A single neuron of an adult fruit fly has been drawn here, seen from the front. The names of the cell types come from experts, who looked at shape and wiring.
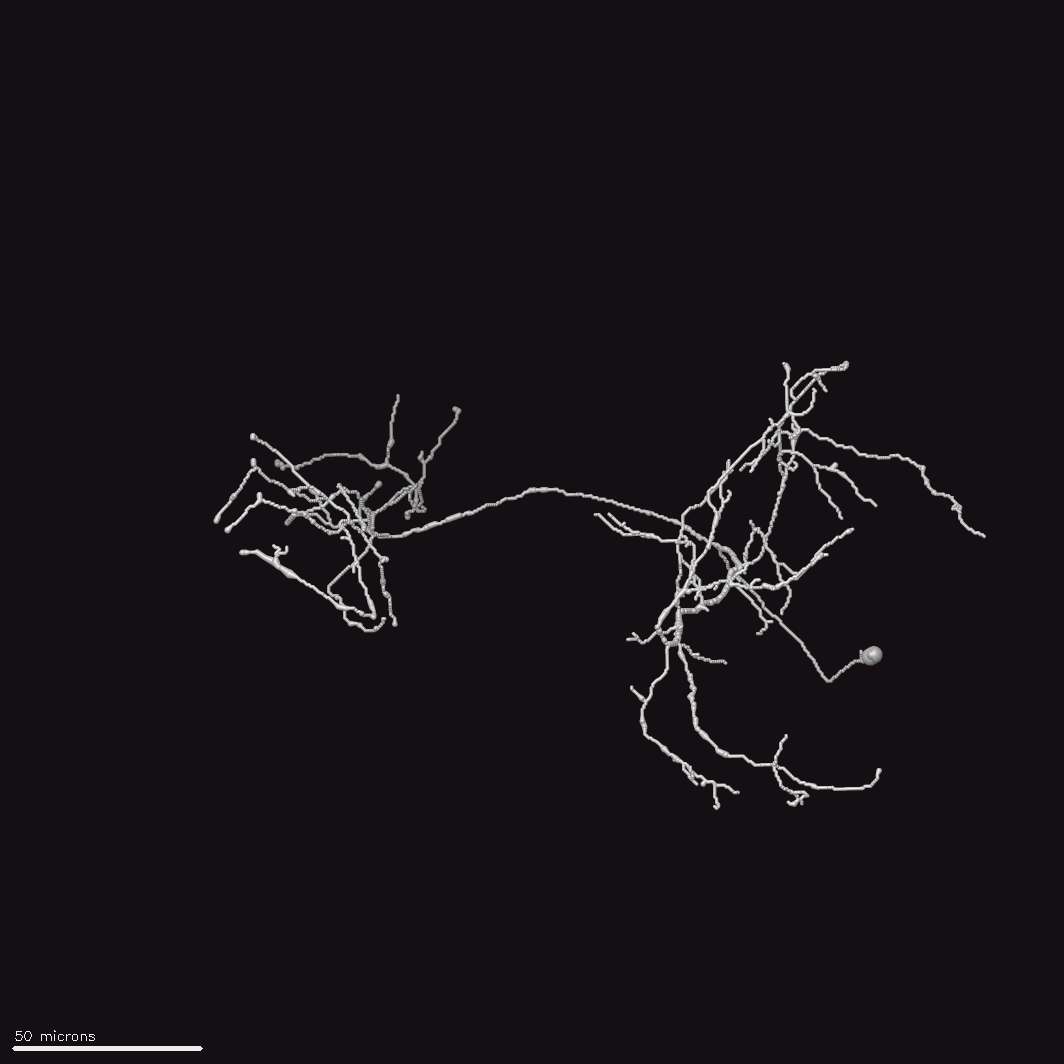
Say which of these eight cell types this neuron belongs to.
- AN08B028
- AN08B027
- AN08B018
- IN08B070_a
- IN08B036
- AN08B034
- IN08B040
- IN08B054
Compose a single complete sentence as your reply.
The cell type to which this neuron belongs is IN08B040.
